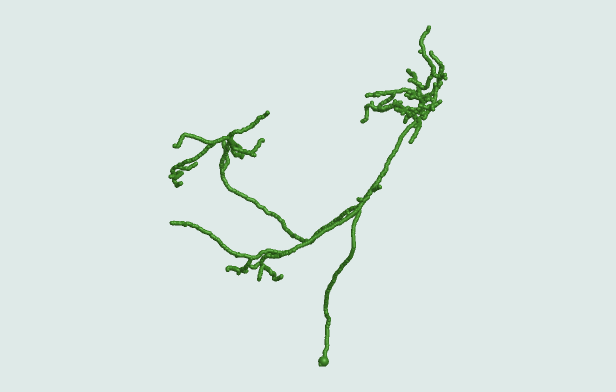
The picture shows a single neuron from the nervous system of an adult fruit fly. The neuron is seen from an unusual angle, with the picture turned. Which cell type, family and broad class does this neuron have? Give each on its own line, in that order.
CL253
hemilineage VPNp&v1_posterior
central-brain intrinsic neuron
